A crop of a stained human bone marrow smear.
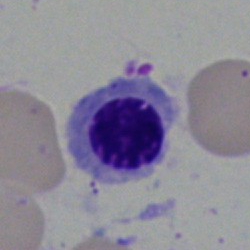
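Erythroblast. Dark purple, coarsely clumped chromatin. Cytoplasmic rim wider on the left side of the nucleus than on the right; no granules. Outer cytoplasmic edge irregular and slightly ruffled.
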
